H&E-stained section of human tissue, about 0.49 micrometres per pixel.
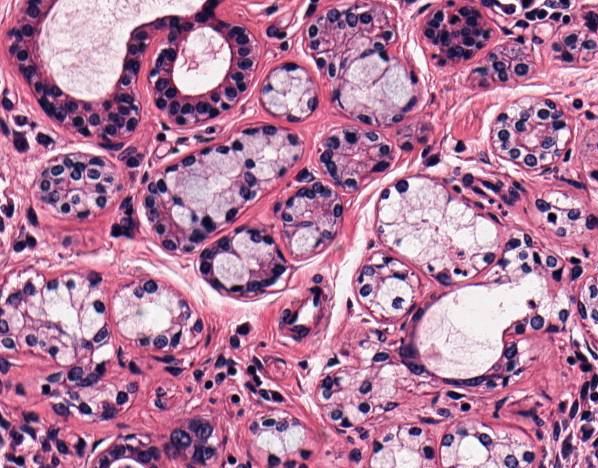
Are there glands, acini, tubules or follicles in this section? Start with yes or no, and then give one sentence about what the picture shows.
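Yes. The whole field is filled by closely packed rounded glandular units separated by thin bands of pink stroma.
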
